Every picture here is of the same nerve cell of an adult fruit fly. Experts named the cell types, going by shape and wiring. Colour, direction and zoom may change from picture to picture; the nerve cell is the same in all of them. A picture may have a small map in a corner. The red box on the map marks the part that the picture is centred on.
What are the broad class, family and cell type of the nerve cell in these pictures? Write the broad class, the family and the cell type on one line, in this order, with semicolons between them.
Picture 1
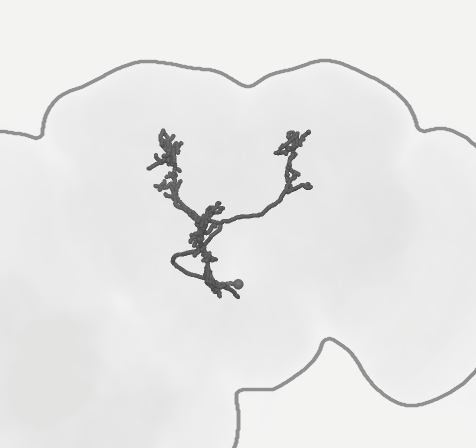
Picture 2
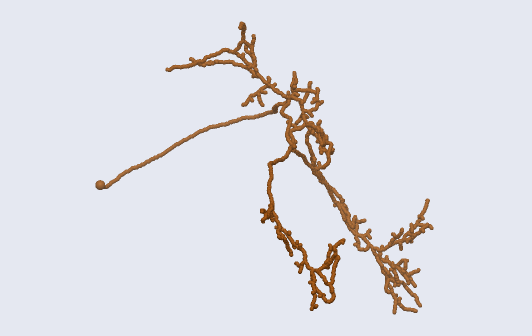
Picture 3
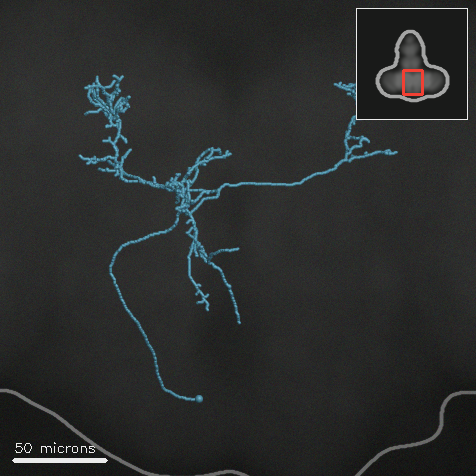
central-brain intrinsic neuron; hemilineage PSa1; PS096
